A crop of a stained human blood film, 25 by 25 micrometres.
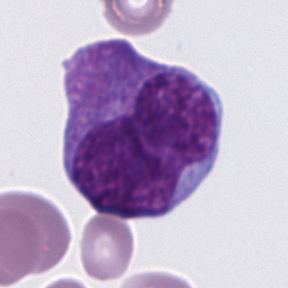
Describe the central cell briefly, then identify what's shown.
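The chromatin is finely granular and fairly even, lacking coarse dark clumps. The cell outline is irregular and angular rather than round, with a small blunt bulge projecting from the upper left edge. No vacuoles are present in the cytoplasm. The cell is an atypical promyelocyte.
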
